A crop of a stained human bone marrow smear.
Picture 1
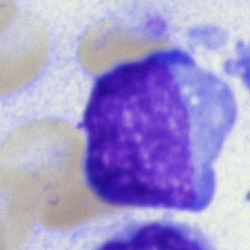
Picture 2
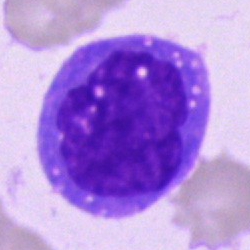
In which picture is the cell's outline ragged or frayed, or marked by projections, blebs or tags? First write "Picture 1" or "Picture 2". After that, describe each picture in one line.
Picture 1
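What picture 1 shows: A small pointed tag sticks out from the left edge of the cell.
What picture 2 shows: The cell outline is smooth and roughly oval.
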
